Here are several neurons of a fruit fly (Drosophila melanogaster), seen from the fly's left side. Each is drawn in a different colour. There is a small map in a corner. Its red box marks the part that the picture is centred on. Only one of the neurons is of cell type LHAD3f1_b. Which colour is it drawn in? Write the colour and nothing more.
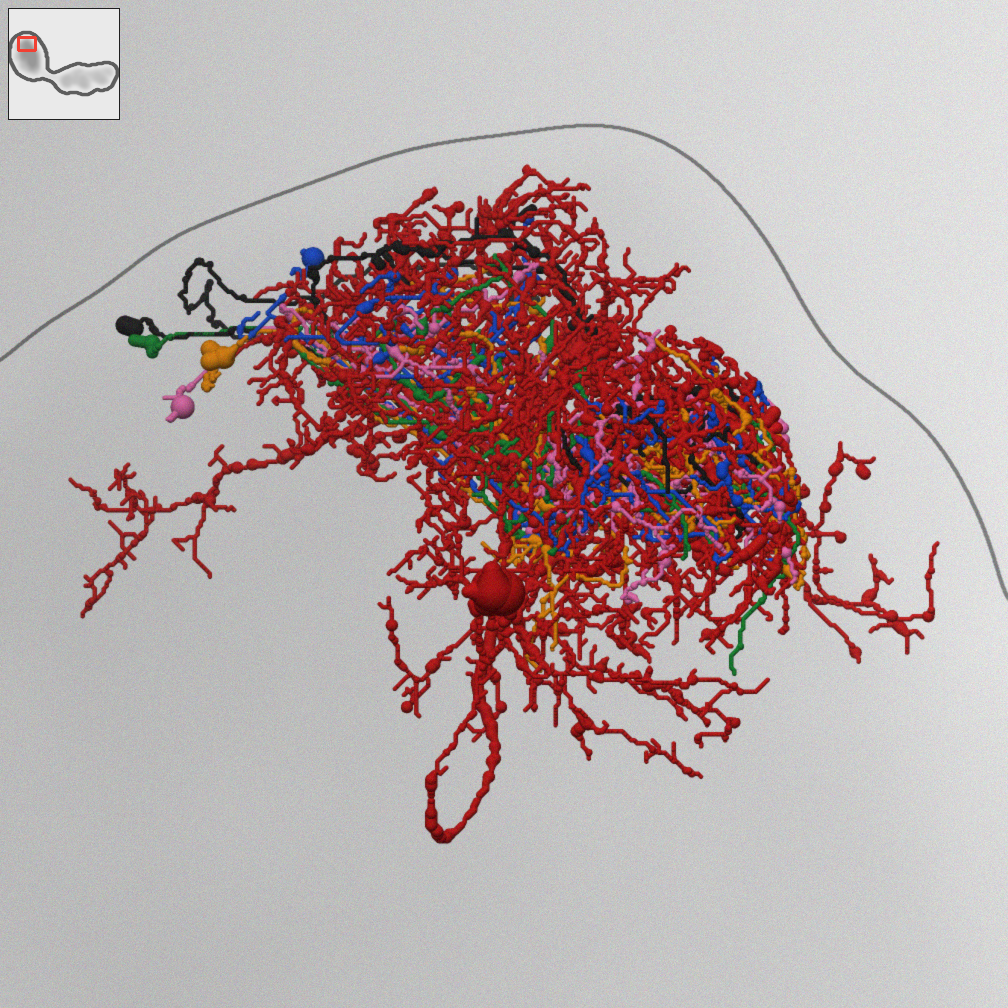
blue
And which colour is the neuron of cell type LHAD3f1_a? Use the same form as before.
pink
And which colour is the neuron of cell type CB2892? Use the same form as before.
green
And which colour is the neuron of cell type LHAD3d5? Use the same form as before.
orange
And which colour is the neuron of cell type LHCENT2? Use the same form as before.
red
